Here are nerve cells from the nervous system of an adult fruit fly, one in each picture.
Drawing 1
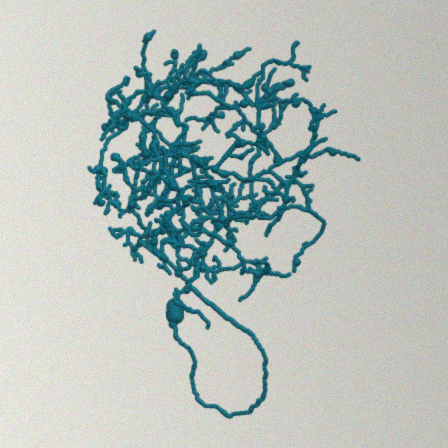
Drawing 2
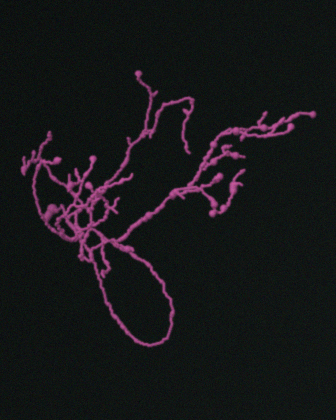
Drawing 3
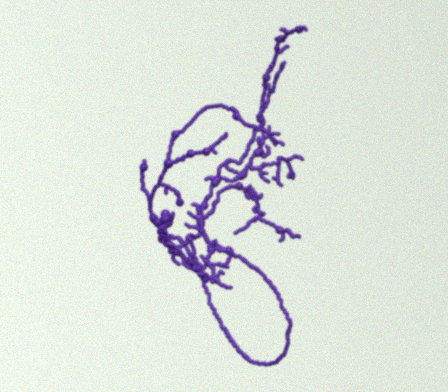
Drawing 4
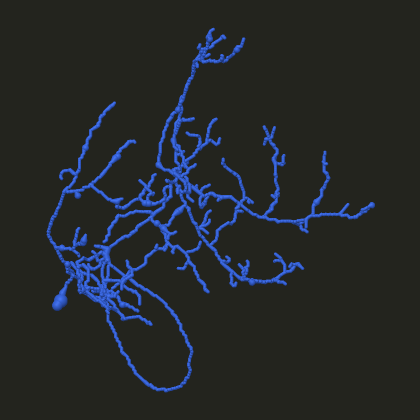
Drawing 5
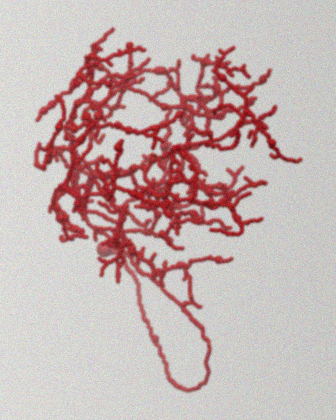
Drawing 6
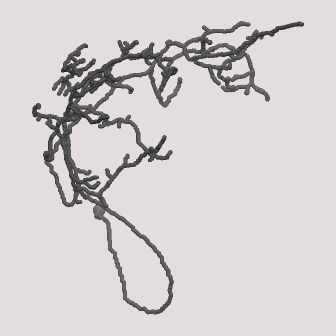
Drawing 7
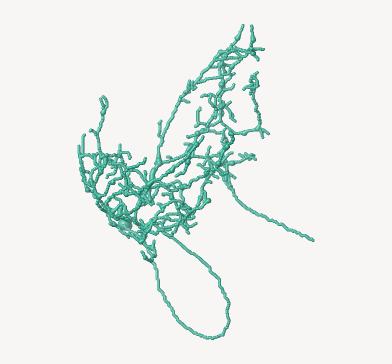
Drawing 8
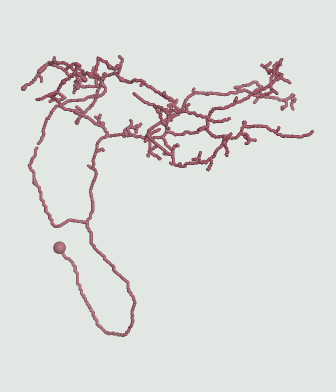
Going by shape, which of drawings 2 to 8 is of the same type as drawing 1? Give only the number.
5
